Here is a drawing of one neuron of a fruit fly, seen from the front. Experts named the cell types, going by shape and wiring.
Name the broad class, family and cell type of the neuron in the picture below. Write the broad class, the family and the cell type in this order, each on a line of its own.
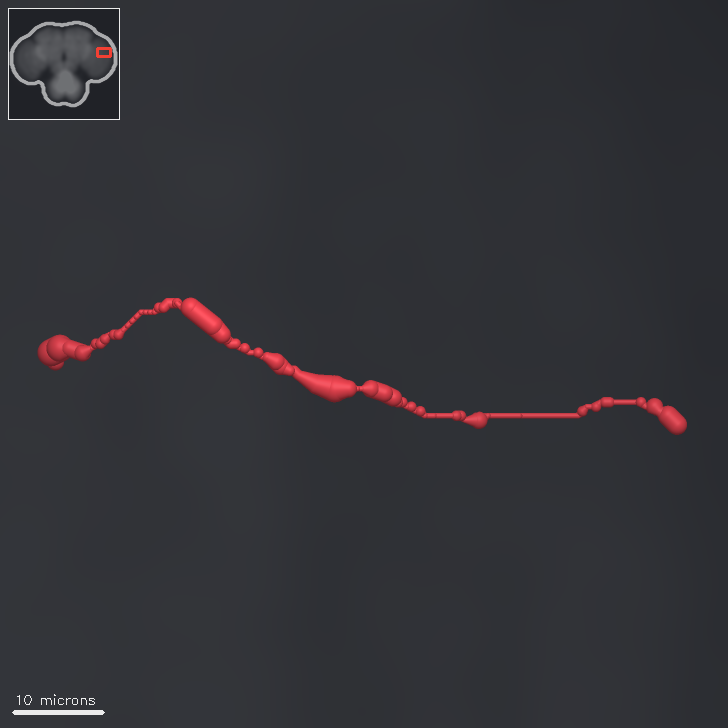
photoreceptor or other optic-lobe sensory neuron
class visual
R7y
